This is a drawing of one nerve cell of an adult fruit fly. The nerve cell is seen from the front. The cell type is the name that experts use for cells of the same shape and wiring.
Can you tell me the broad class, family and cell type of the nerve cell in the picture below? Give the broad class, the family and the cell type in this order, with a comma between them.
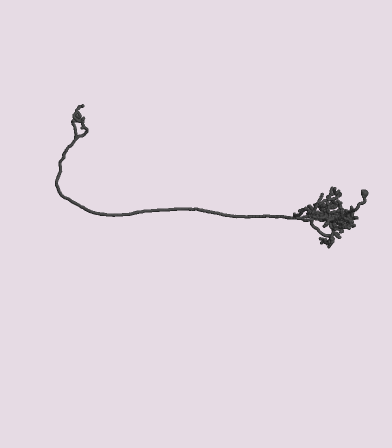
central-brain intrinsic neuron, hemilineage VLPl&d1_lateral, CB1000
